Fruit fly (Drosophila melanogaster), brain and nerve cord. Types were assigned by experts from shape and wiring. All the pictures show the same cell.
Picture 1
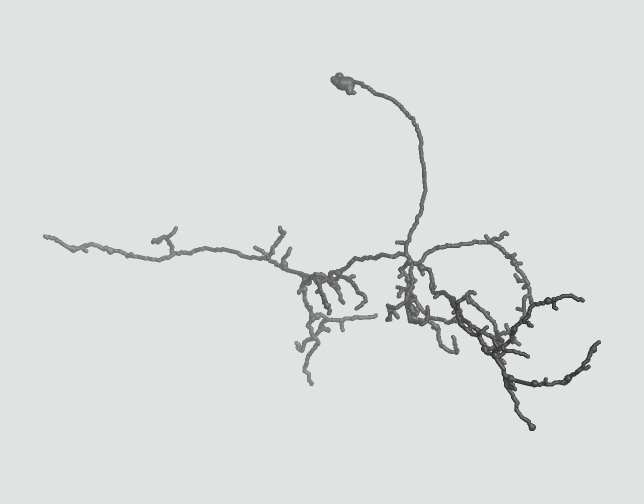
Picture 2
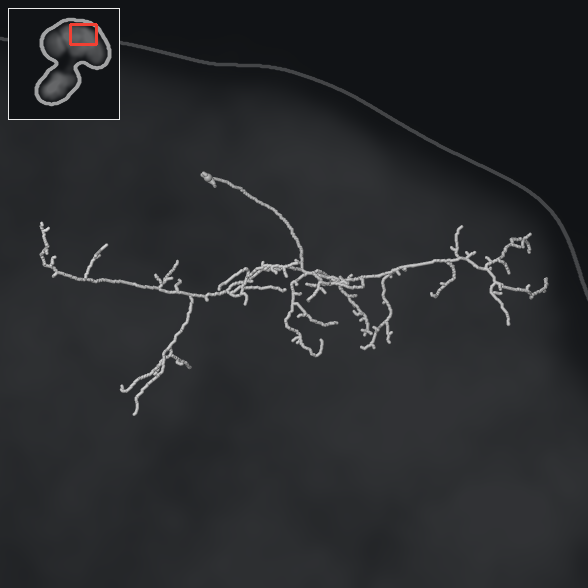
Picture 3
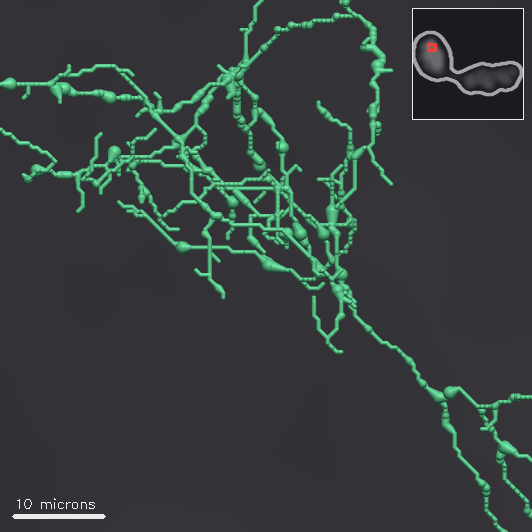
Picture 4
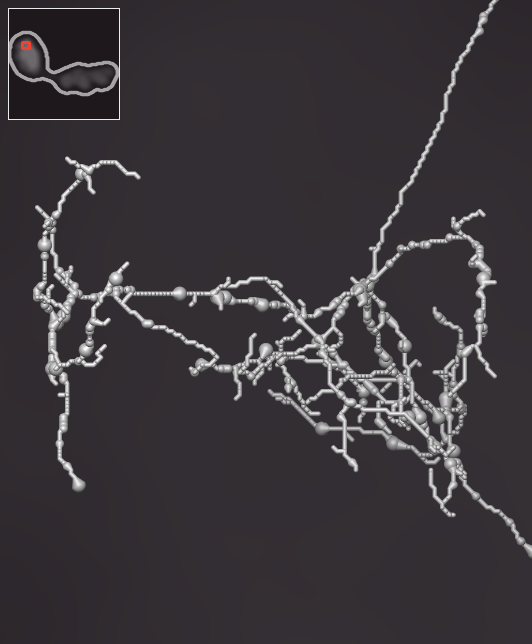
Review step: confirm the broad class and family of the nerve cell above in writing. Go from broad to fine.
central-brain intrinsic neuron; hemilineage SMPp&v1_posterior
